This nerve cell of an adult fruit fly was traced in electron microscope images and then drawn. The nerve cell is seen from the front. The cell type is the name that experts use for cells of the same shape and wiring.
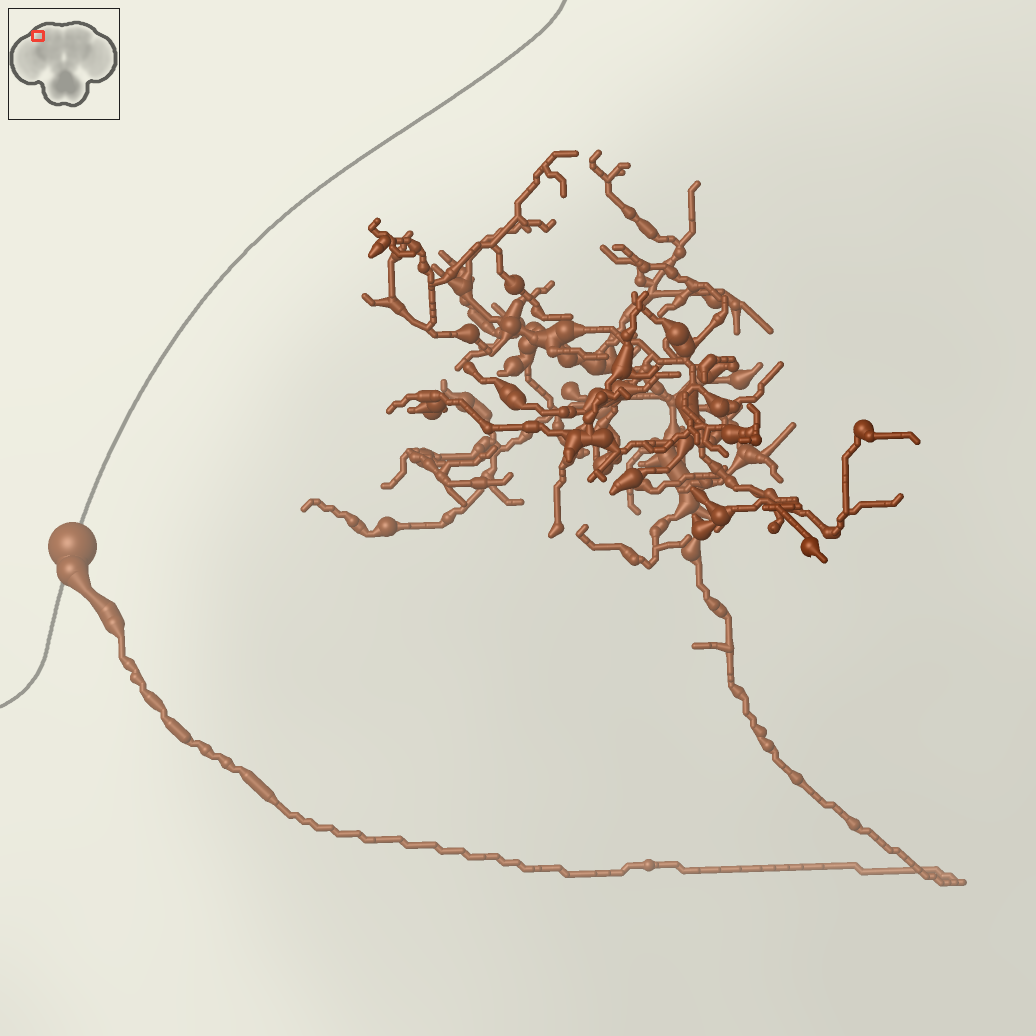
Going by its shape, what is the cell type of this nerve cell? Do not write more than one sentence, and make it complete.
In terms of cell type, the nerve cell is LHPV4a10.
